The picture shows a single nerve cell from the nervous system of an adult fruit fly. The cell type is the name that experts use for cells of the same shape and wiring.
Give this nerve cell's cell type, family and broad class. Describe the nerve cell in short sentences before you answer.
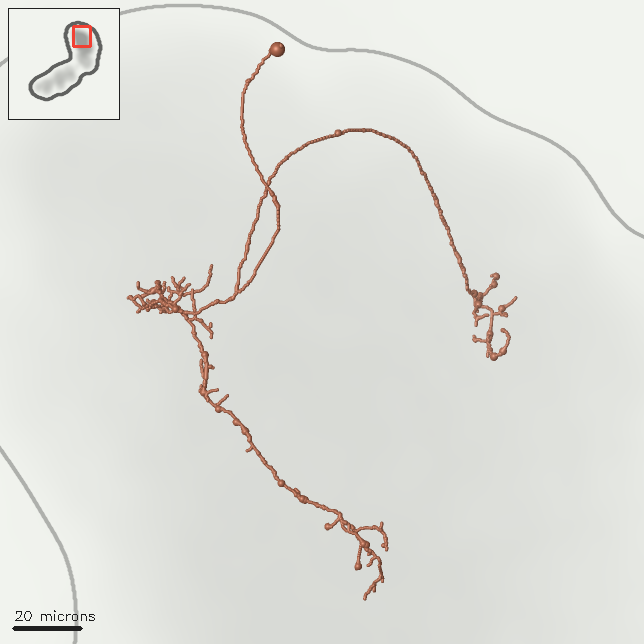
The cell body is at the top of the picture. By the scale bar it is about 170 microns tall in this view. Dozens of branch ends can be seen. The cell type is CB2881. Its family is hemilineage SLPa&l1_lateral. This is a central-brain intrinsic neuron.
